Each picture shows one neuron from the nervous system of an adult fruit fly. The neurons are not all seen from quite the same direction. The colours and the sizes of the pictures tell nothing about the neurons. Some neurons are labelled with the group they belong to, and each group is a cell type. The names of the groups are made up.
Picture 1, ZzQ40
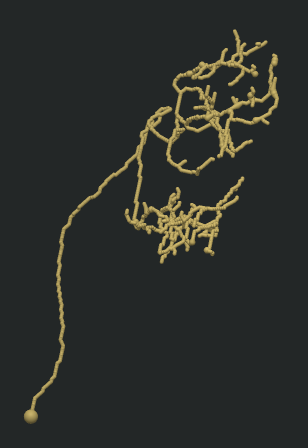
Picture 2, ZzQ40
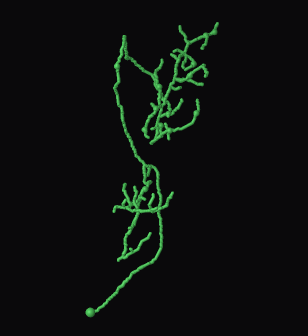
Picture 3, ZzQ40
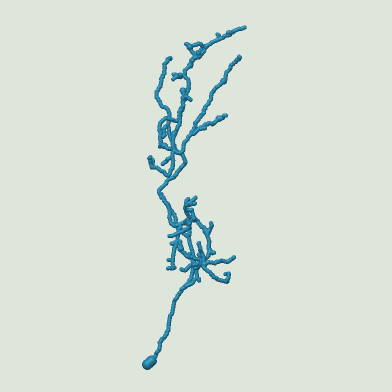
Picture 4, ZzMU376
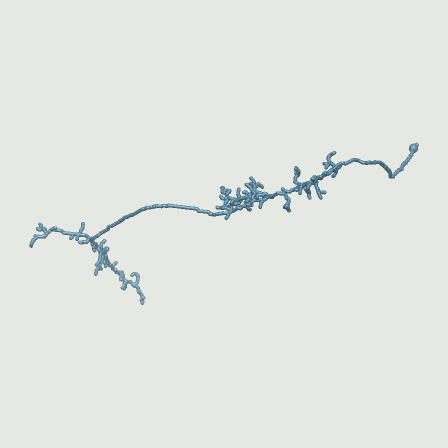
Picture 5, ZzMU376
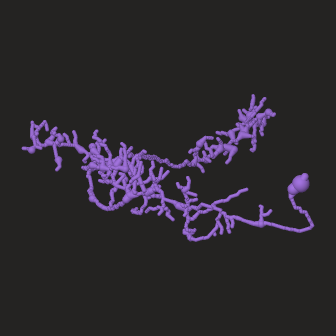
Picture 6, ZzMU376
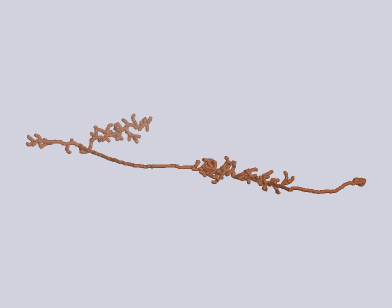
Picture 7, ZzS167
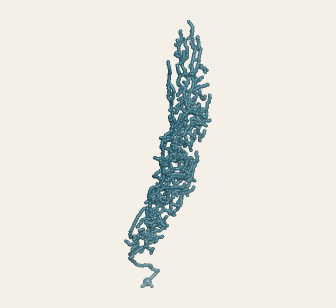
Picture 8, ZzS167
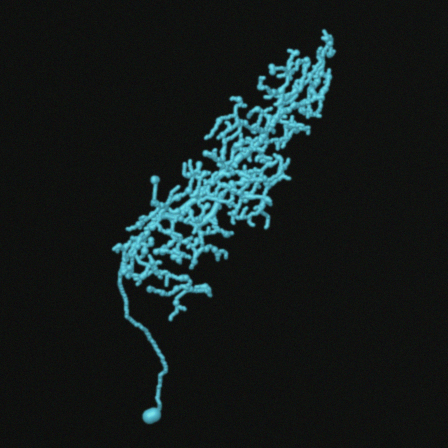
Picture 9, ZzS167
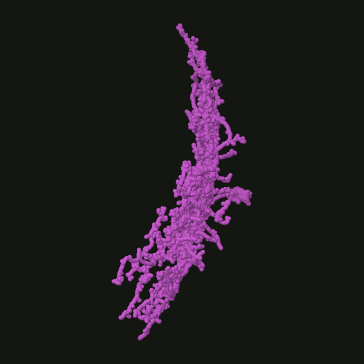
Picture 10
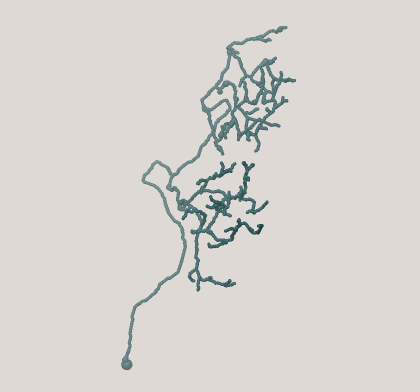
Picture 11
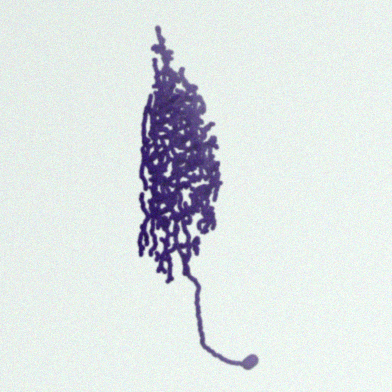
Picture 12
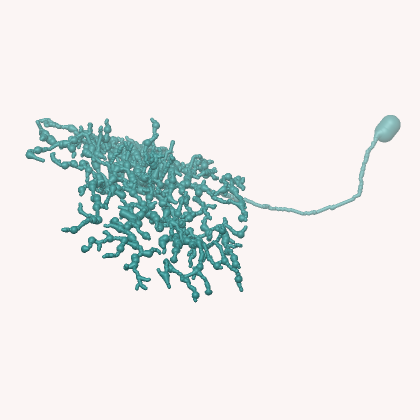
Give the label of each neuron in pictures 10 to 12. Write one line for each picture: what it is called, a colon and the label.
10: ZzQ40
11: ZzS167
12: ZzS167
